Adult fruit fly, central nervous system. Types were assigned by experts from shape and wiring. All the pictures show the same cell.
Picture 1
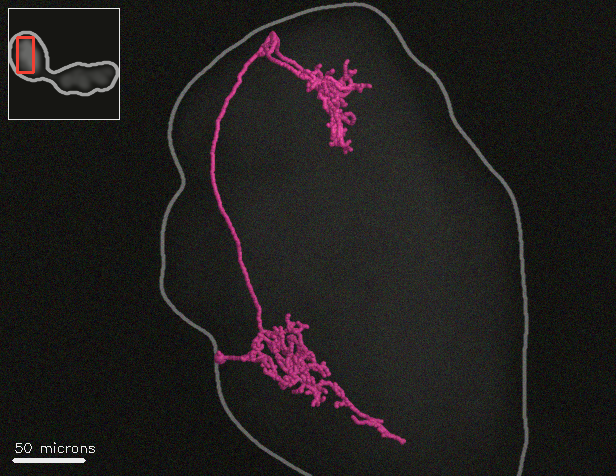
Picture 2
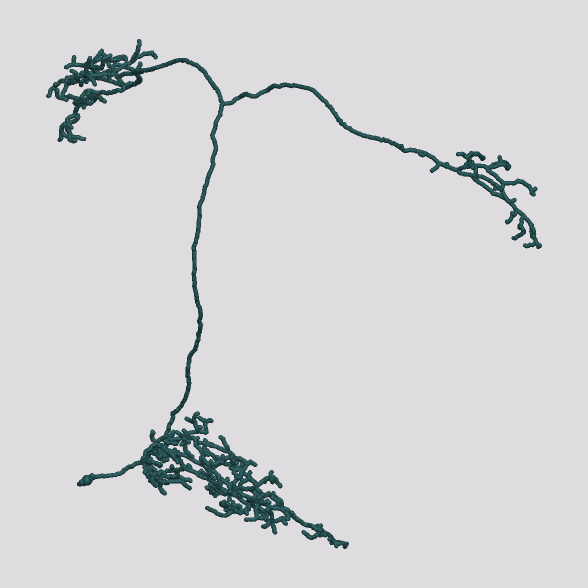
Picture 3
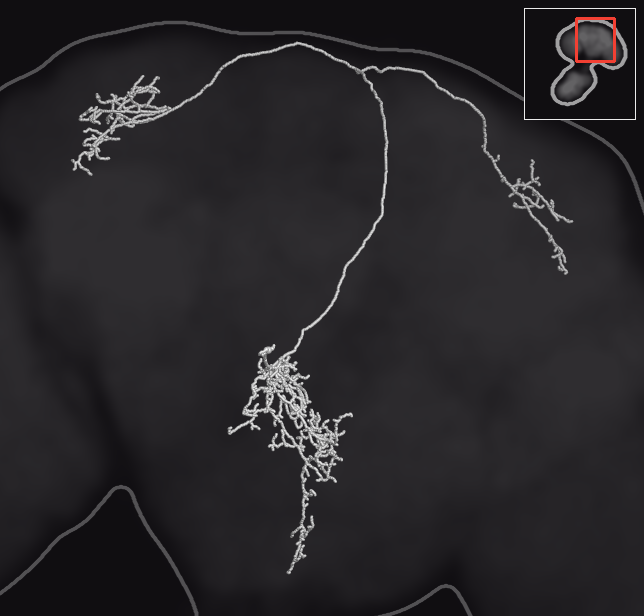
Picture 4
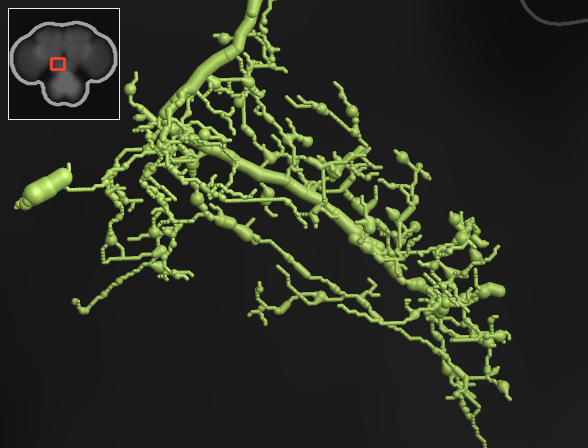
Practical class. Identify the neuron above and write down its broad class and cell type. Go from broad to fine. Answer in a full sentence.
A central-brain intrinsic neuron, type GNG485.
